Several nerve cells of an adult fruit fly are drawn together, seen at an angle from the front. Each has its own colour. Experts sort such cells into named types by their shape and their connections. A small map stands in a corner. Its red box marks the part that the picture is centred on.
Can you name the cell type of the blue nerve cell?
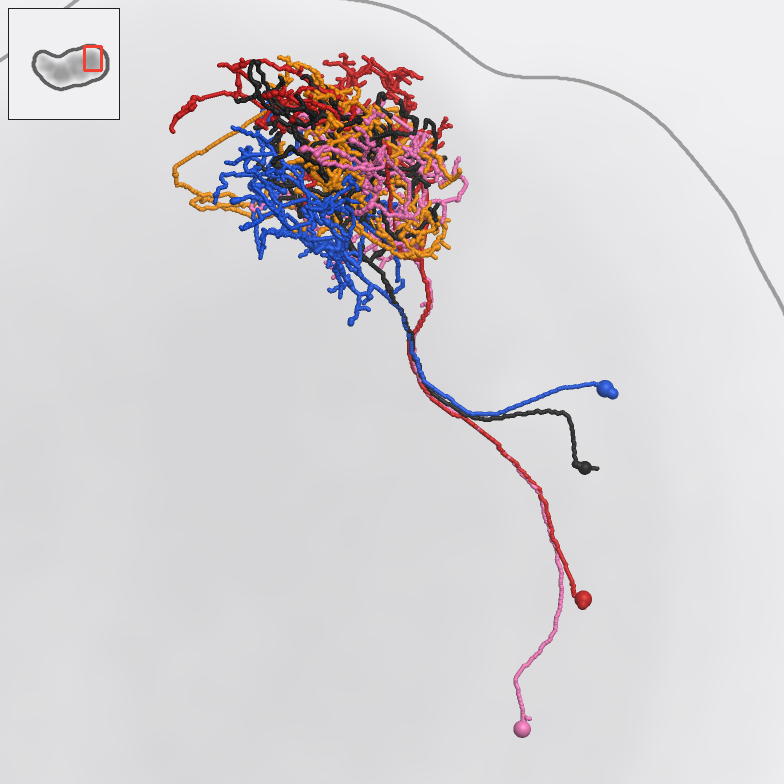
LHAV2f2_b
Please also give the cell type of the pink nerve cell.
CB1238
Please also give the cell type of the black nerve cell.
CB1821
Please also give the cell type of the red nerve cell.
CB1114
